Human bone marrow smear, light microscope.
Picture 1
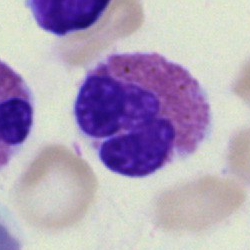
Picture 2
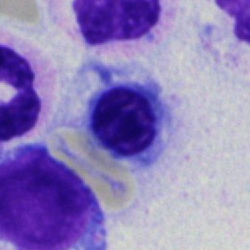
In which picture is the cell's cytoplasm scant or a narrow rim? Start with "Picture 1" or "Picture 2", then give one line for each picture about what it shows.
Picture 2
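What picture 1 shows: The cytoplasm is plentiful and pinkish-lilac.
What picture 2 shows: The cytoplasm forms only a narrow rim around the nucleus.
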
